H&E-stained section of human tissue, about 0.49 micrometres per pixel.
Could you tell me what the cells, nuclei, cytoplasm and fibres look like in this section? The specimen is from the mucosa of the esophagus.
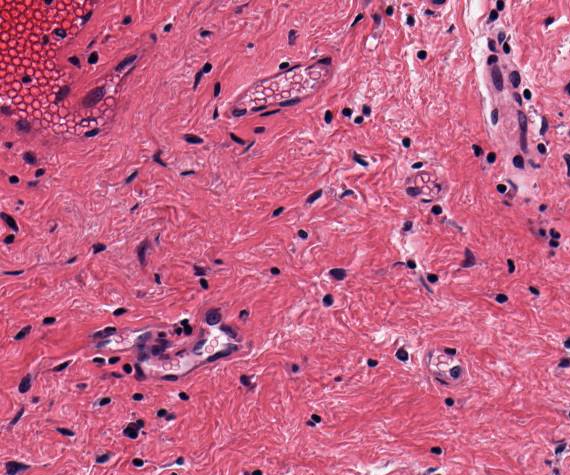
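Look first at the pink collagen fibres: they are wavy and run in many different directions. Between them, sparsely placed, you will find small dark fibroblast nuclei, spindle-shaped to oval. Several small vessels are scattered through the stroma, and some of them hold red blood cells. Near the upper right edge, follow an elongated vessel running obliquely, lined by plump endothelial nuclei.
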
